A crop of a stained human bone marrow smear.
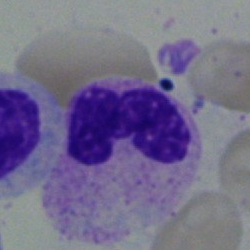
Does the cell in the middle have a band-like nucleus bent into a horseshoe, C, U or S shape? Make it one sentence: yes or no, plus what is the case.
Yes, a band-like curved nucleus without separate lobes is present in this cell.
